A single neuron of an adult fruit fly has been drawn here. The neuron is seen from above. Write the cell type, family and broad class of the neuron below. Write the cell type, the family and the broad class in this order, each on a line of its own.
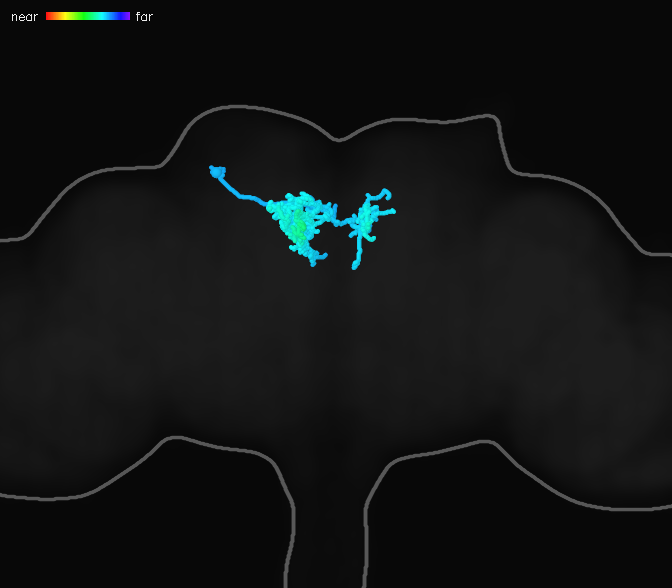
PRW011
hemilineage TRdl_a
central-brain intrinsic neuron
